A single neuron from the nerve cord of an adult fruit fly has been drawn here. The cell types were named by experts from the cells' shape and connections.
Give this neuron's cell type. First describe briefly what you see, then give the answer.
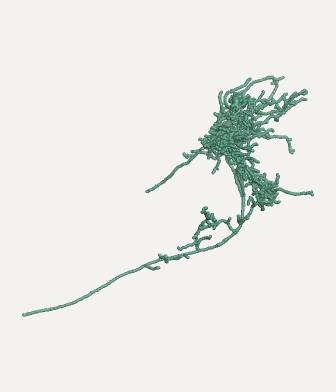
Dozens of branch ends can be seen. As drawn here it is about as wide as it is tall. This is an ascending neuron. Its cell type is AN17B005.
